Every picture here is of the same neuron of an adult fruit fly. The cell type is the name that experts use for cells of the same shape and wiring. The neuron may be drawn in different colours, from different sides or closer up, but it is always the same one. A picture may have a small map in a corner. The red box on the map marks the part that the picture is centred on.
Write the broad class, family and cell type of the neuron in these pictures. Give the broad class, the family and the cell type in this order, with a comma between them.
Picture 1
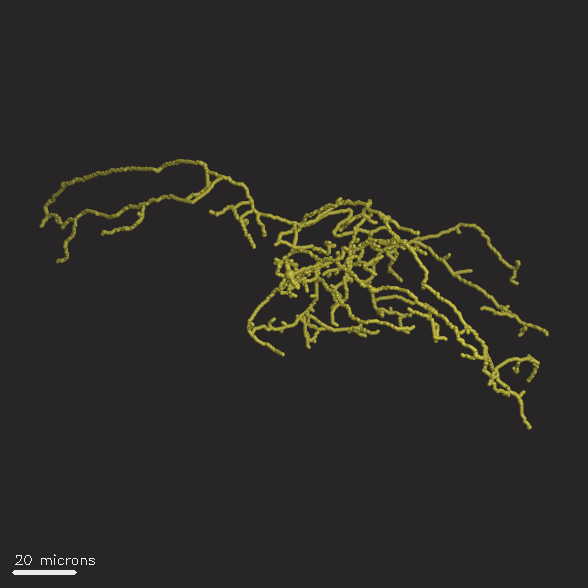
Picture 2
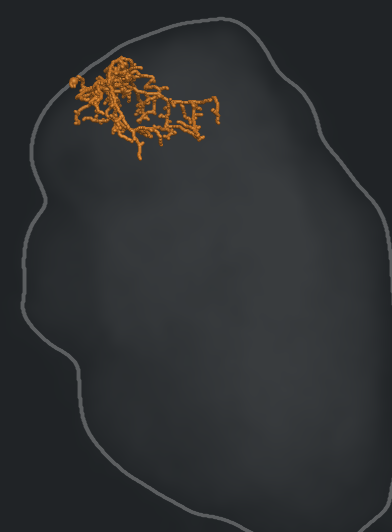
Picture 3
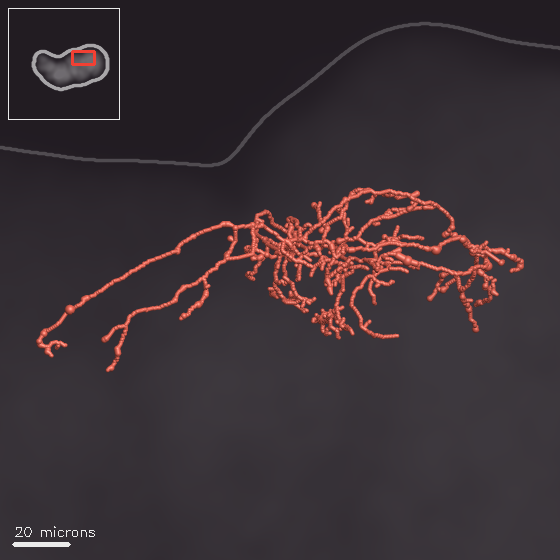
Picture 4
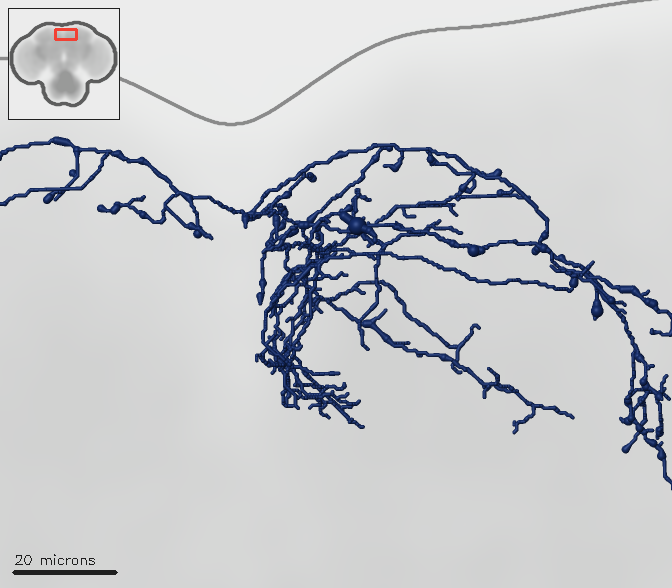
central-brain intrinsic neuron, hemilineage SMPad1, SMP093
